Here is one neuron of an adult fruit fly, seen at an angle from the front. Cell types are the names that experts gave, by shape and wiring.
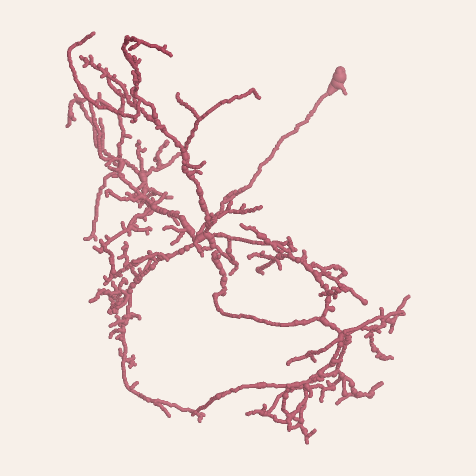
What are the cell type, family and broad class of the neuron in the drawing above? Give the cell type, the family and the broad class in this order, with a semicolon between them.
AVLP702m; hemilineage SMPpv2_ventral; central-brain intrinsic neuron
